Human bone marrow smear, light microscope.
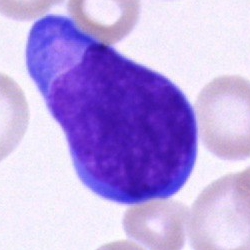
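Blast, in the middle of the smear: an elongated cell that narrows toward its upper-left end. Its chromatin is finely granular and evenly spread. There's only scant cytoplasm, deep blue, and it's widest at that same upper-left end.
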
